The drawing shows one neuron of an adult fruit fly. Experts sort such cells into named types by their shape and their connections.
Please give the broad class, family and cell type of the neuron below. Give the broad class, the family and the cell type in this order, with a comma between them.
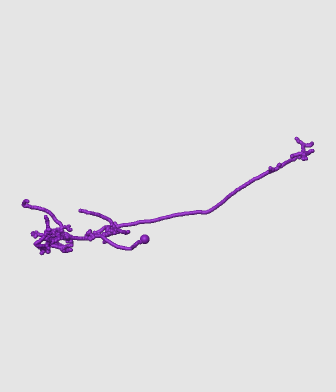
ascending neuron, hemilineage 08B, AN08B099_c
